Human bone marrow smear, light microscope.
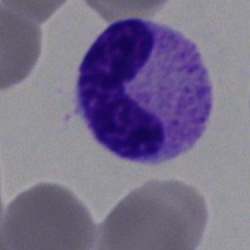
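Band neutrophil, centre of a stained human bone marrow smear. The kidney-shaped nucleus, its indentation facing right, lies against the left side of the cell. The cytoplasm is pale lilac, with fine purple granules scattered through it.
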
